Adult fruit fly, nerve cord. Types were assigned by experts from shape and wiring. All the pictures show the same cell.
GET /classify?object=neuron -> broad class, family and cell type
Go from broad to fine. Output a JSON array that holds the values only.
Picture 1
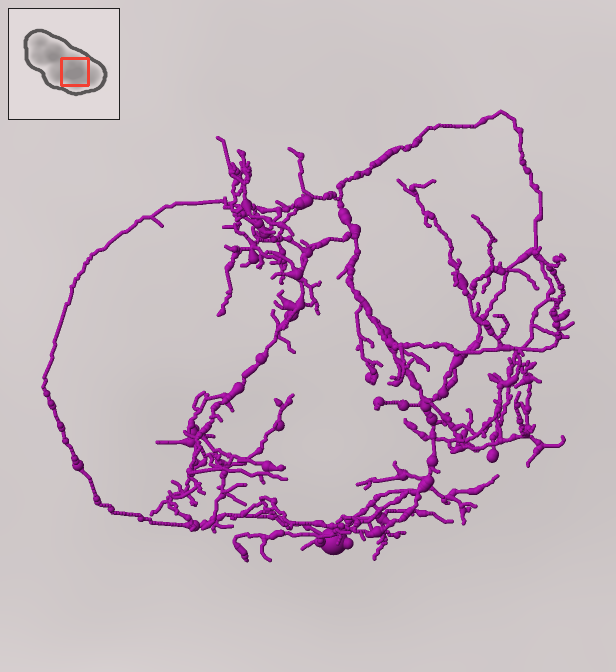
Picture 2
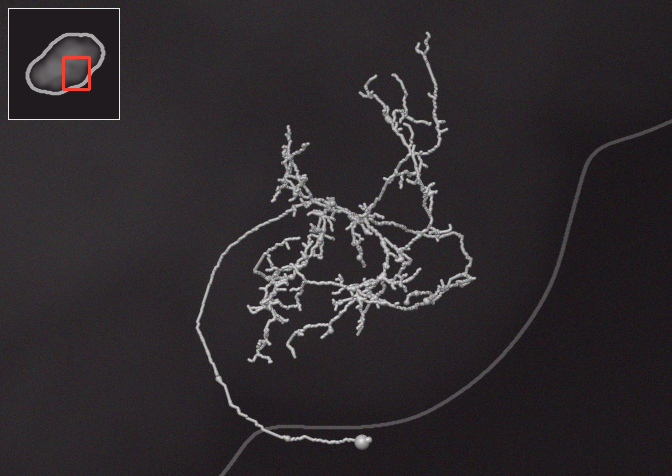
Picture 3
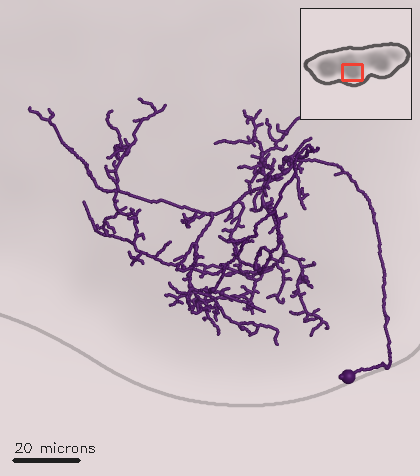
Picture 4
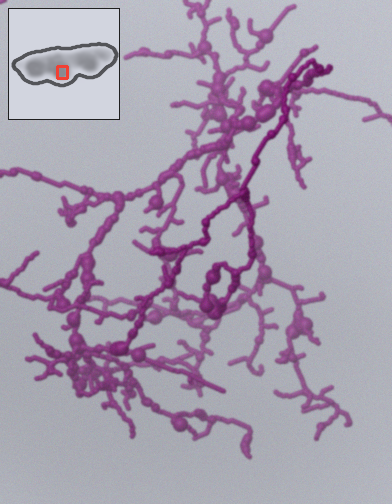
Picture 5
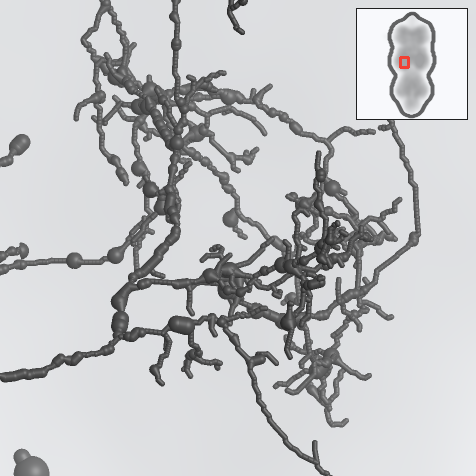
["nerve-cord intrinsic neuron", "hemilineage 04B", "IN04B112"]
